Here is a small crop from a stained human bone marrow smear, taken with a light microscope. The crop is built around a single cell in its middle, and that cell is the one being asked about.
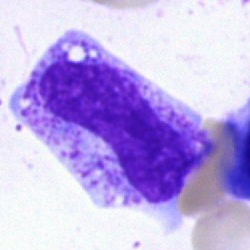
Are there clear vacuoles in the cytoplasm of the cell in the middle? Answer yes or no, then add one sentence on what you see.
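Yes. A few small clear vacuoles lie near the upper left edge of the cell.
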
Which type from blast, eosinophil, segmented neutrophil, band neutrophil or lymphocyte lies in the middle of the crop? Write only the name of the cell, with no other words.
band neutrophil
